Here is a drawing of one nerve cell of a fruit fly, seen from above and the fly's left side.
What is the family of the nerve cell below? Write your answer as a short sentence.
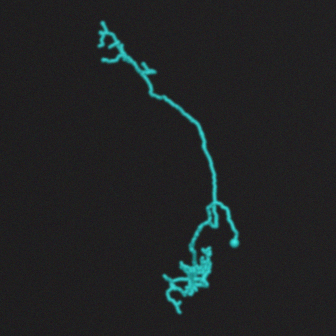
The family is LPC.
